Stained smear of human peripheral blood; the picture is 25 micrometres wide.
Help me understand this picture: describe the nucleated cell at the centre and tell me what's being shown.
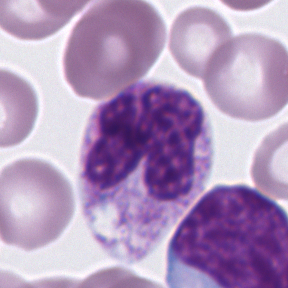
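Oval in outline, the cell is slightly taller than it is wide. Its nucleus sits in the upper part. The cytoplasm is pale pinkish-lilac, with a clear unstained patch in its lower left. The cell is a segmented neutrophil.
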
